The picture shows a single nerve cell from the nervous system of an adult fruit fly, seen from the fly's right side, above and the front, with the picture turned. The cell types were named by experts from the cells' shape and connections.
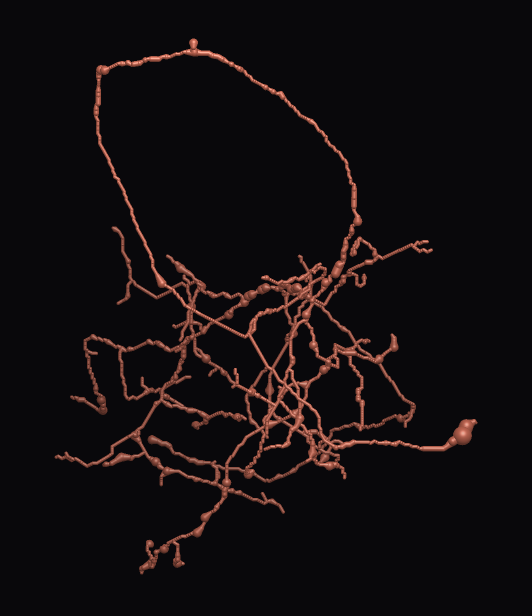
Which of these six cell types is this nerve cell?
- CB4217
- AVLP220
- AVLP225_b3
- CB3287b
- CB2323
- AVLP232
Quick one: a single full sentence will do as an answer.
The nerve cell here falls under cell type CB3287b.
